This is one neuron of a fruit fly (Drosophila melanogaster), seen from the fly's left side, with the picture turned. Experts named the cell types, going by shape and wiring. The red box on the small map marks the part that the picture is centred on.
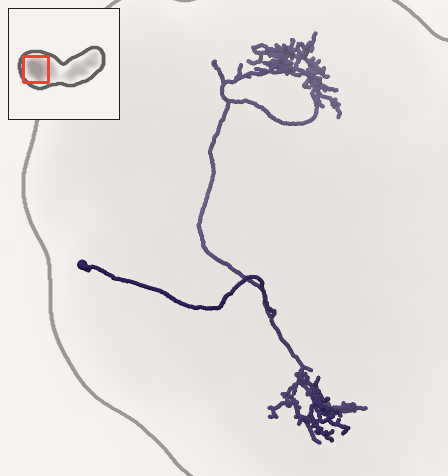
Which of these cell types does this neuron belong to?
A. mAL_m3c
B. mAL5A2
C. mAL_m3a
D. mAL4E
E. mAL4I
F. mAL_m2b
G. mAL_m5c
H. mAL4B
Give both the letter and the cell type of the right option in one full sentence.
The cell type for the neuron is option H, which is mAL4B.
